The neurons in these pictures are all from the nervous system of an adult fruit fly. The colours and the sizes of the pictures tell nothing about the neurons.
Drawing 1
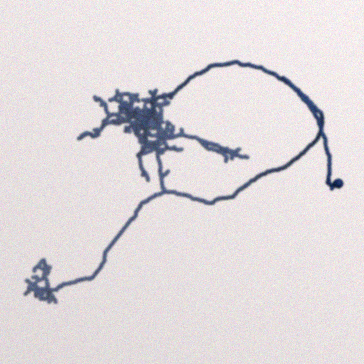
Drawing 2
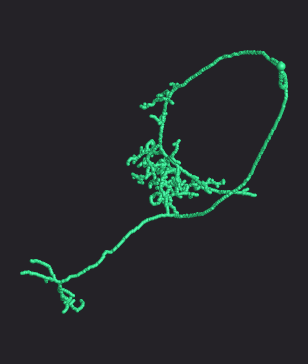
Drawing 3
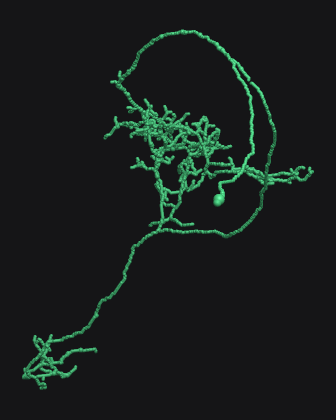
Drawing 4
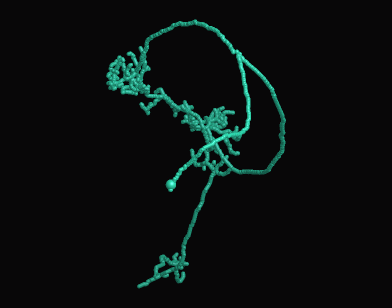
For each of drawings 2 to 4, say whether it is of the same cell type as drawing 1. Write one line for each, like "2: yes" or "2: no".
2: yes
3: yes
4: no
